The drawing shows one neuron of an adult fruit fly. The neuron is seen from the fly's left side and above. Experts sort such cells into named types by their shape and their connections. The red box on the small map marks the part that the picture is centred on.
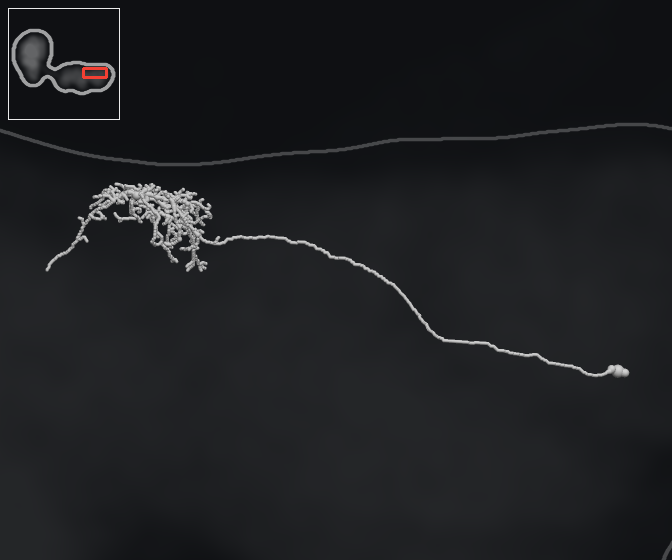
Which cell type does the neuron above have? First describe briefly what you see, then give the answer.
In this view it is more than twice as wide as it is tall. Its broad class is nerve-cord intrinsic neuron. It is of cell type IN03B079.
